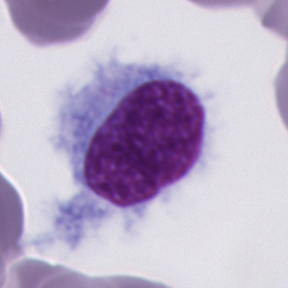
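Hairy cell (centre), stained peripheral blood smear. Ragged, ill-defined outer edge; no distinct nucleolus. Pale, faint blue-grey cytoplasm lies mostly left of the nucleus, with a faint fine blue-violet fibrillar texture but no coarse distinct granules.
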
